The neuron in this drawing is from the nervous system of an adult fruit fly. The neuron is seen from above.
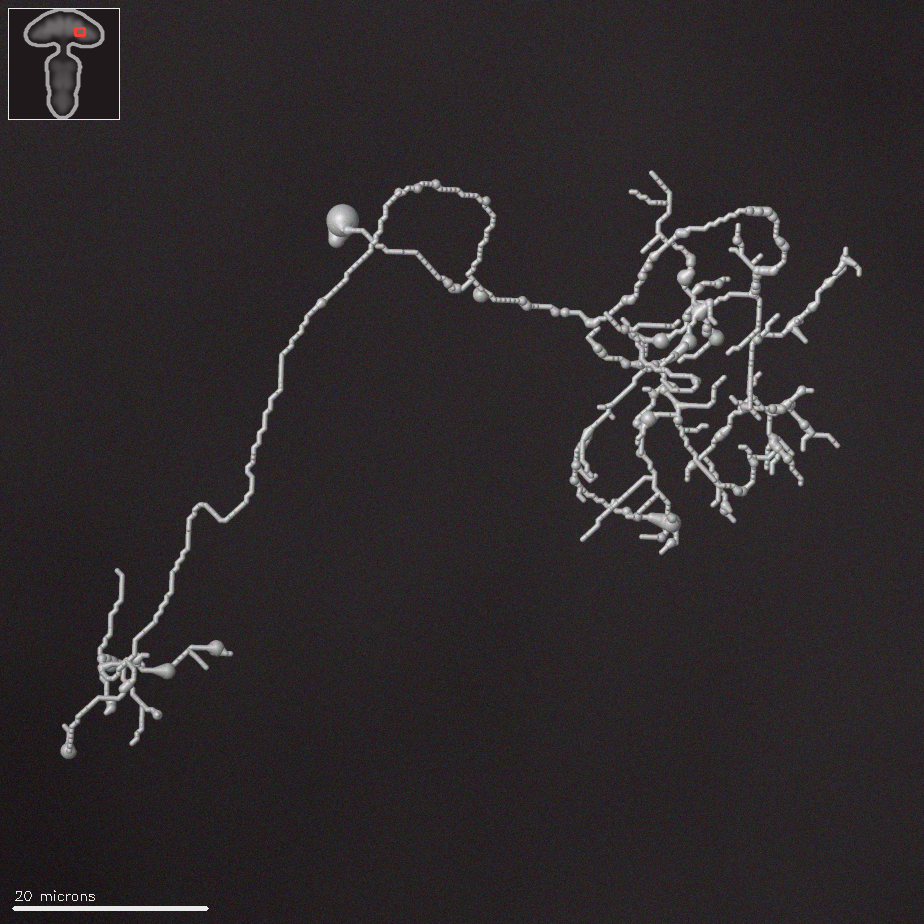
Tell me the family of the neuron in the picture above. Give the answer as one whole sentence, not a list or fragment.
Regarding family, this neuron is MeLo.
